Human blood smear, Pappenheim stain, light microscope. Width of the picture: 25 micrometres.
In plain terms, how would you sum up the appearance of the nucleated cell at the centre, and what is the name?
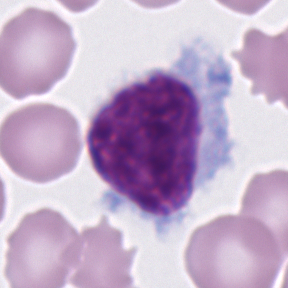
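Nucleus a single mass, no lobes. Cytoplasmic edge frayed into fine hair-like projections. No distinct purple granules and no vacuoles in the cytoplasm. Hairy cell.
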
